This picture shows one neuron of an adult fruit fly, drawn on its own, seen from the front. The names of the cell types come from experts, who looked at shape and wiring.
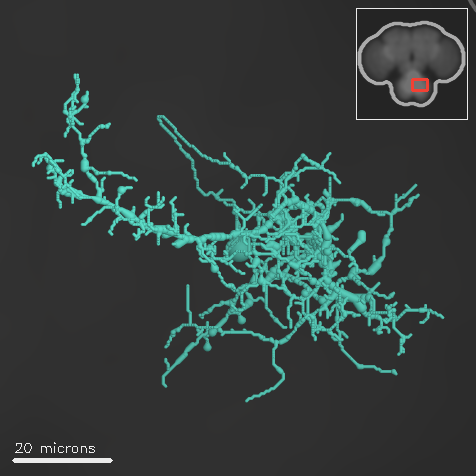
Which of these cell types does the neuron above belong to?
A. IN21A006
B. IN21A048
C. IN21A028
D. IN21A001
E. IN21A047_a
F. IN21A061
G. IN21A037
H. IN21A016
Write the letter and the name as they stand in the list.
C. IN21A028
